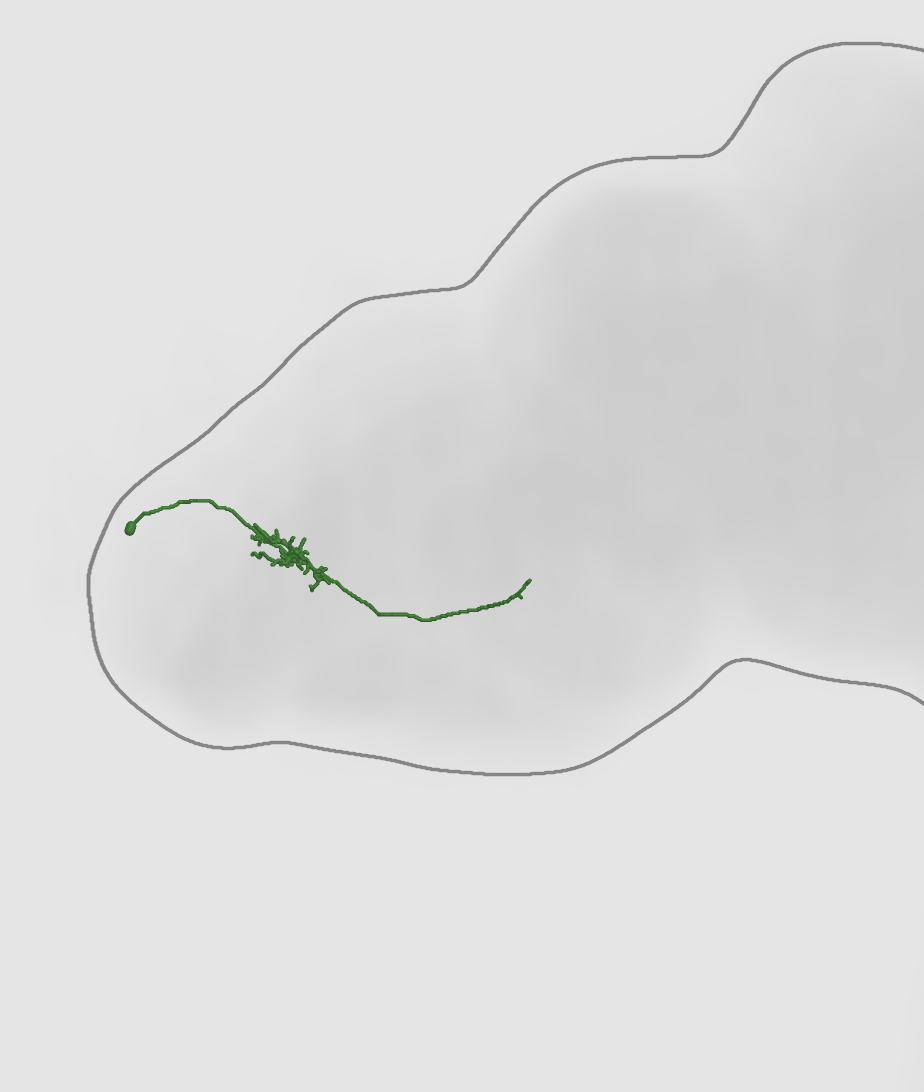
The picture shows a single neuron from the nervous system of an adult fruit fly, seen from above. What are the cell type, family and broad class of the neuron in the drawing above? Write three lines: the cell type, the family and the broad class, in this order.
Tm5b
Tm
optic-lobe intrinsic neuron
